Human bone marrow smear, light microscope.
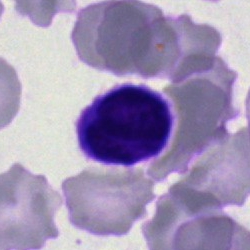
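Lymphocyte here, mid-smear. Its nucleus takes up nearly the whole cell, leaving at most a very thin rim of cytoplasm. The chromatin is dense and very dark purple throughout, with no nucleoli showing. You won't find any granules in it either.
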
